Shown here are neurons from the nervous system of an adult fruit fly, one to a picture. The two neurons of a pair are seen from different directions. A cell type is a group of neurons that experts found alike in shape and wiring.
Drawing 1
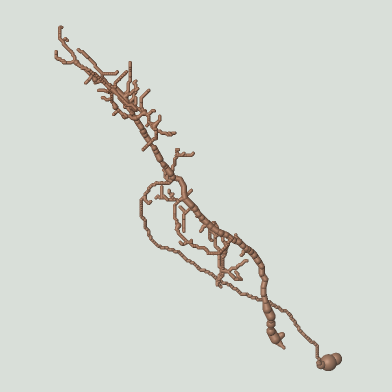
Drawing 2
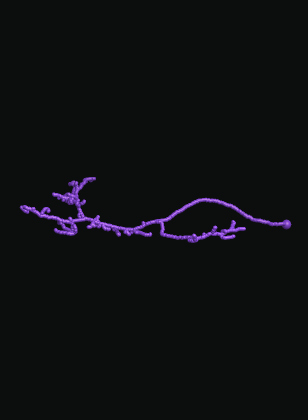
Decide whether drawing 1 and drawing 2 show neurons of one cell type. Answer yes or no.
no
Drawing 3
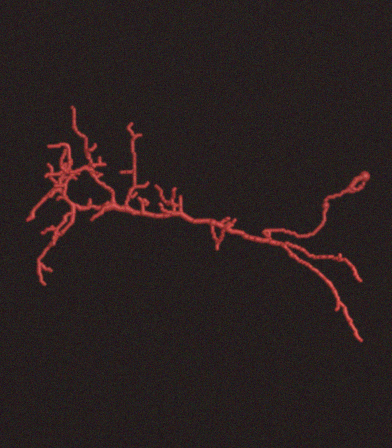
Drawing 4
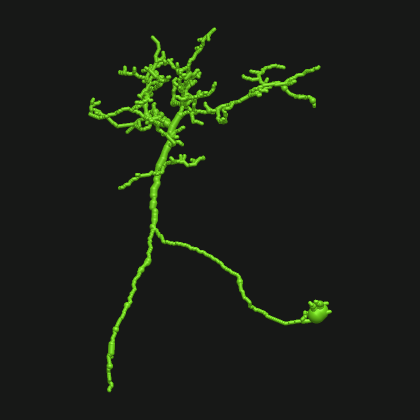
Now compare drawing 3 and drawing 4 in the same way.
yes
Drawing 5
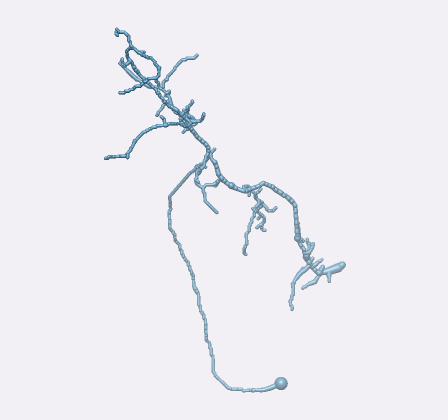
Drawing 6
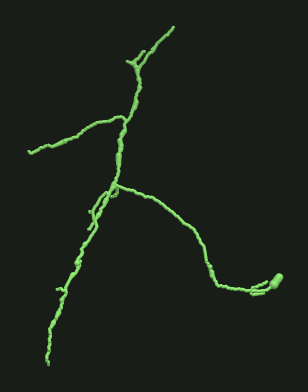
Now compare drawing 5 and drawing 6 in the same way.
yes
